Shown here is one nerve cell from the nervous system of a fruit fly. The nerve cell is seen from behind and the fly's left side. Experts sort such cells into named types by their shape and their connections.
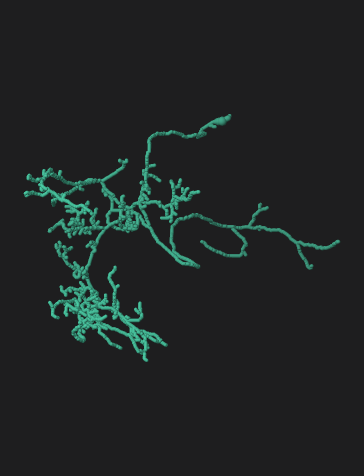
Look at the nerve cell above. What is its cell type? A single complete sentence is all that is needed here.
Included in the cell type CRE034 is this neuron.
